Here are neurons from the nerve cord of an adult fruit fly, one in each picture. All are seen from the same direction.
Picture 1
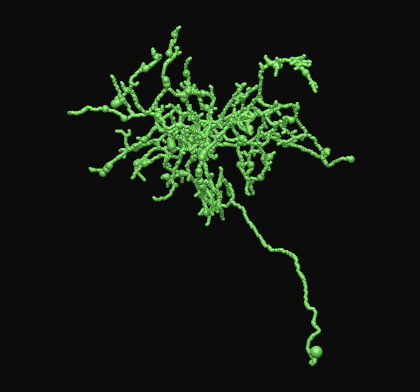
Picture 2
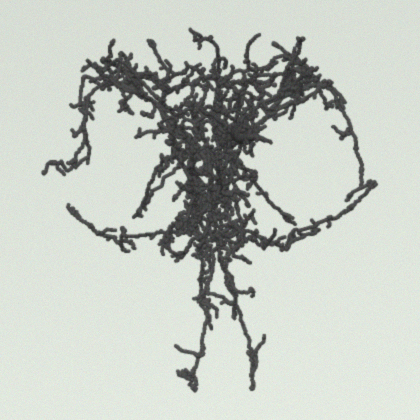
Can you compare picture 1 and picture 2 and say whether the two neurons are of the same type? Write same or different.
different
